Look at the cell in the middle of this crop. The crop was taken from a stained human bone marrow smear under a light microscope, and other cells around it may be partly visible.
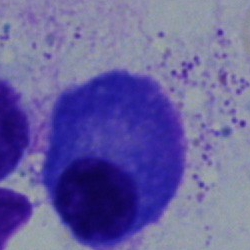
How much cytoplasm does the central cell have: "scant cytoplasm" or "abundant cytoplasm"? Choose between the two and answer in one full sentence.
The cytoplasm forms a broad area around the nucleus.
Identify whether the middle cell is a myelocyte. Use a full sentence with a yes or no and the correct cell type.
No, the central cell does not represent a myelocyte, but a plasma cell.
